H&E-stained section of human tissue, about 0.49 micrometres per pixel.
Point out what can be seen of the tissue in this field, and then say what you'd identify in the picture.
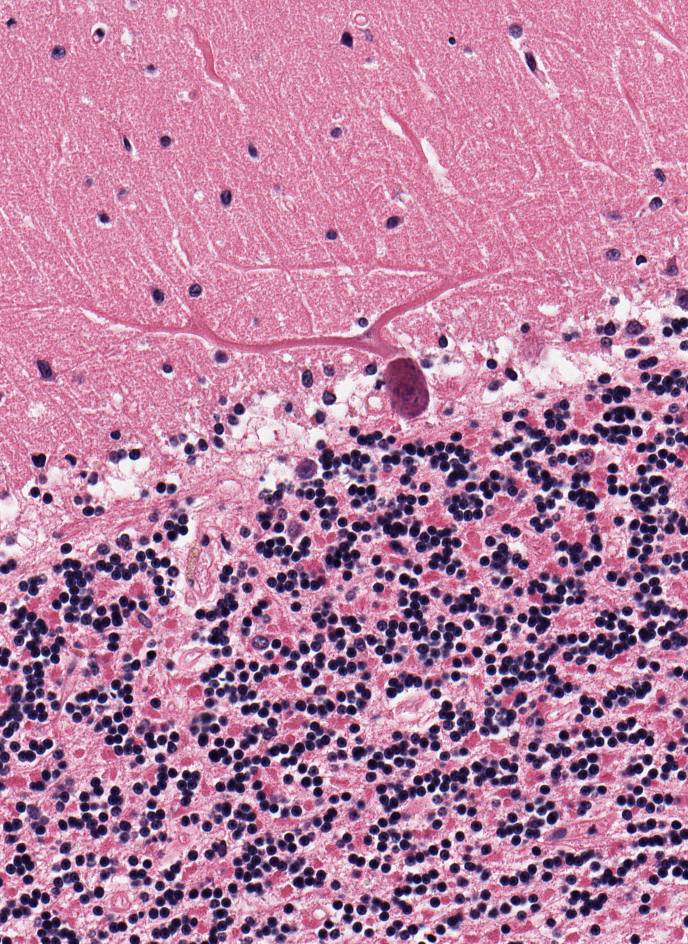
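An oblique boundary between two layers lies higher on the right than the left. The lower layer is crowded with small, round, darkly stained nuclei with scant visible cytoplasm. The upper layer is finely fibrillar pink neuropil with only scattered small dark nuclei. This is cerebellum.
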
